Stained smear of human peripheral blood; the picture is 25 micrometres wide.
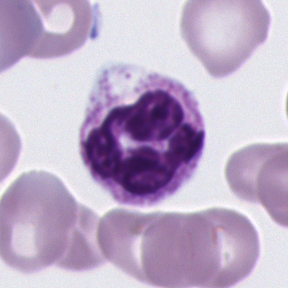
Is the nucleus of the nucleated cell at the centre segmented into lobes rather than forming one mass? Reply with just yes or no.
Yes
